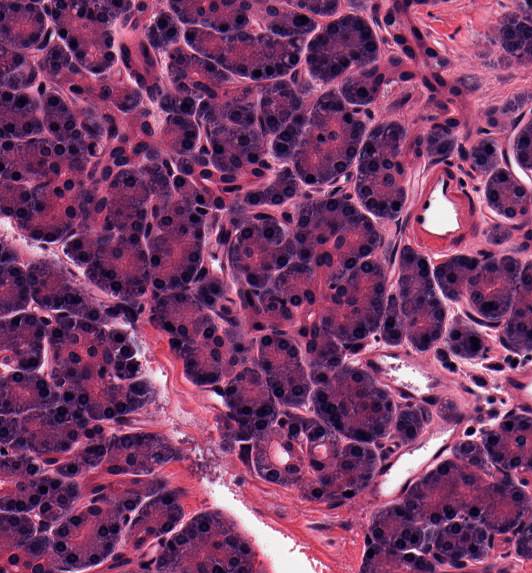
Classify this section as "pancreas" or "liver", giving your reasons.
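This one is pancreas.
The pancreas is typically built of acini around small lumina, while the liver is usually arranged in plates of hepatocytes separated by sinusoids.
Here, closely packed rounded acini fill the field between thin pink fibrous septa, and that decides it. Their cells have round dark nuclei toward each acinus's outer edge; most acini show no visible central lumen.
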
